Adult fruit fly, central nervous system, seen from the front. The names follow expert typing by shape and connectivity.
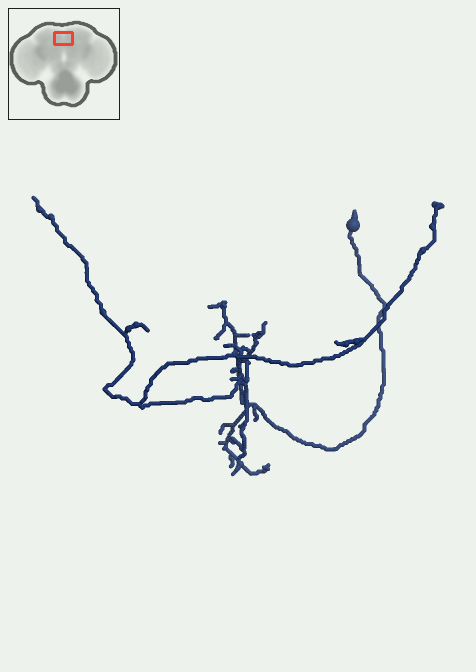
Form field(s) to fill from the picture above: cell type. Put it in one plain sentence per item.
The cell type is FS3_b.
